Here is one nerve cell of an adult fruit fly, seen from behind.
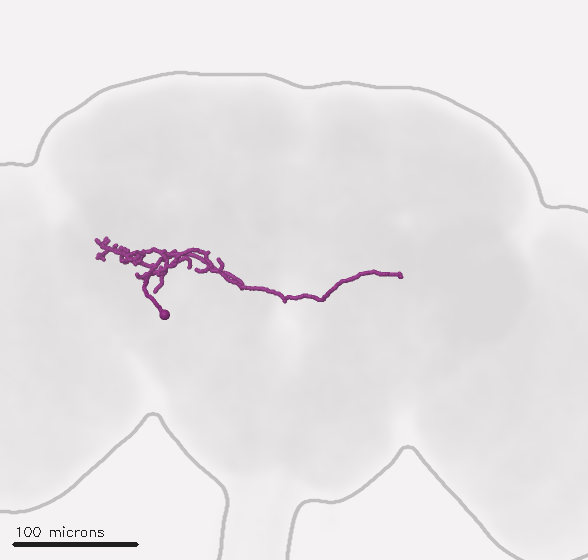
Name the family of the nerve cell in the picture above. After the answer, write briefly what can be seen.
The family is hemilineage VLPl&p2_posterior. It is a central-brain intrinsic neuron. Its cell body lies on the left of the picture. By the scale bar it is about 250 microns wide in this view.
